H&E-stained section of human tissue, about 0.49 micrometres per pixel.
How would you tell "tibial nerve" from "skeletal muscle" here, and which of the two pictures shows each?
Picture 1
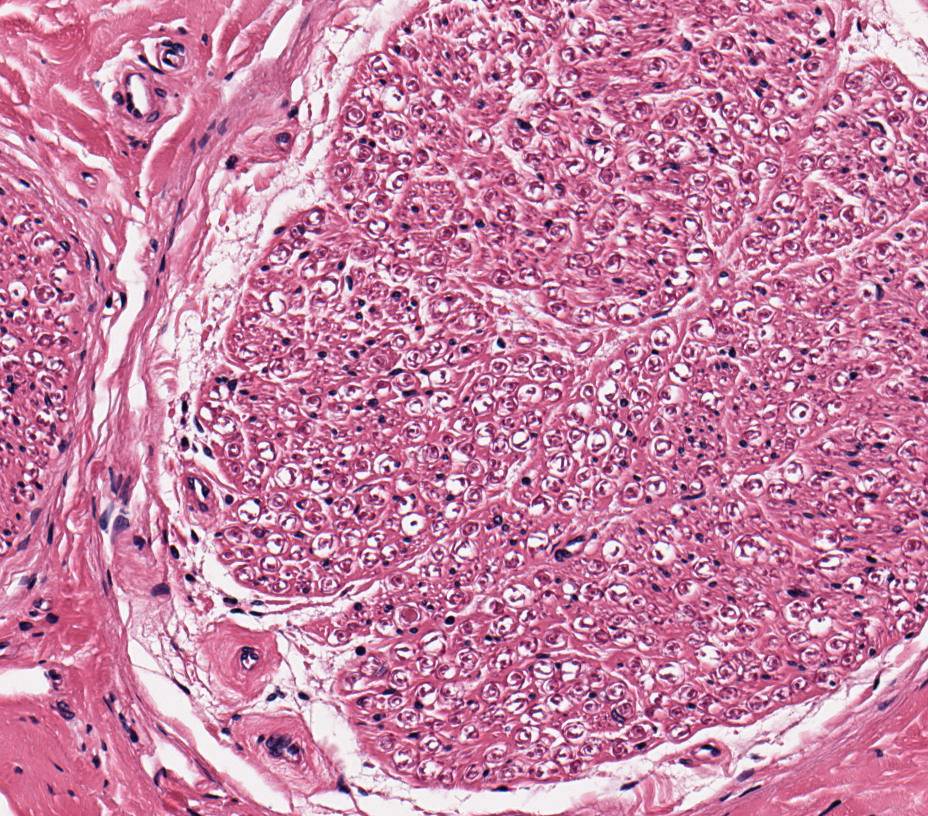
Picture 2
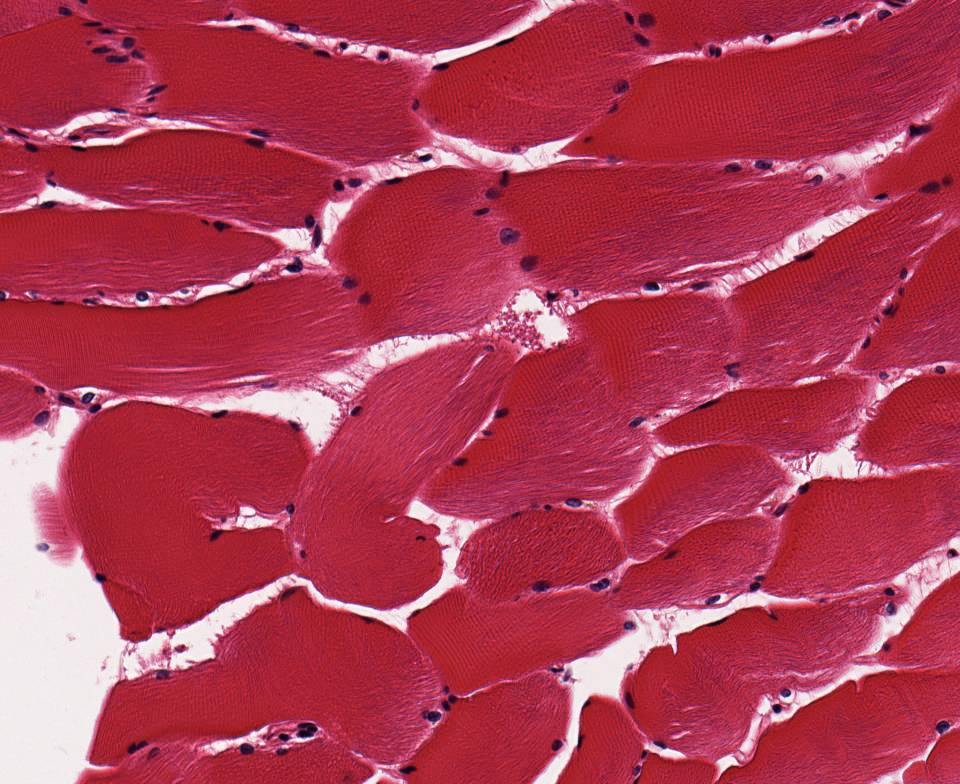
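The tibial nerve is picture 1 and skeletal muscle is picture 2. Outline: picture 1 shows a large rounded fascicle in cross-section across the centre and right, with part of a second fascicle at the left edge. Next, the fibres: cut transversely, most appear as small round profiles, each myelinated axon a central pink axon ringed by pale, clear myelin. Then the nuclei: in the nerve, small dark oval to elongated nuclei are scattered sparsely among the axons, while in the muscle dark oval nuclei lie at the fibre edges, not in the centres. Last, between the muscle fibres lie thin strands of pale connective tissue and many white clefts, a shrinkage artefact.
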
